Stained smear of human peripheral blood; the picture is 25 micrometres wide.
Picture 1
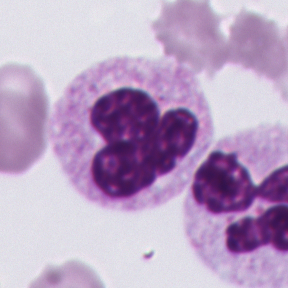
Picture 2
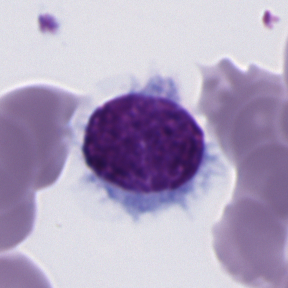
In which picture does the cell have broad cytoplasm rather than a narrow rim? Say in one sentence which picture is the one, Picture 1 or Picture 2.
Picture 1 shows a cell with plenty of cytoplasm around its nucleus.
